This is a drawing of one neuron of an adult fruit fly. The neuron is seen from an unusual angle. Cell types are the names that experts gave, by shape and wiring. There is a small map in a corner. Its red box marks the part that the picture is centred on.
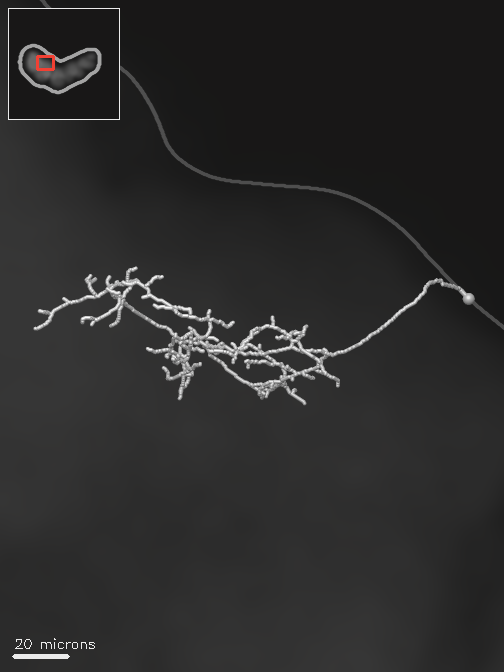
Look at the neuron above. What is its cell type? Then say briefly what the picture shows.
The cell type is SMP248_d. It is a central-brain intrinsic neuron. The cell body is on the right of the picture. By the scale bar it is about 160 microns wide in this view. Dozens of branch ends can be seen.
